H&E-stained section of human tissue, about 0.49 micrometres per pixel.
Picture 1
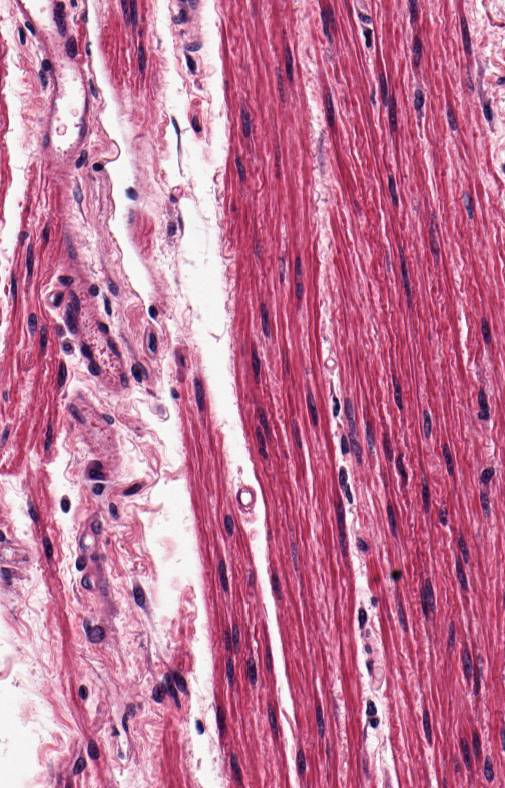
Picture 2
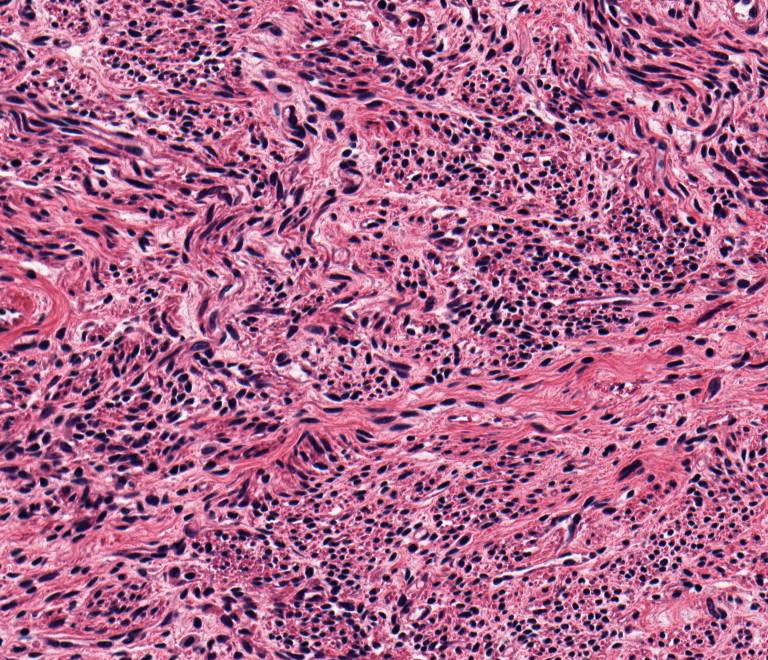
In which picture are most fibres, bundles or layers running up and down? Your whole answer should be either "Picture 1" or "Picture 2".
Picture 1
